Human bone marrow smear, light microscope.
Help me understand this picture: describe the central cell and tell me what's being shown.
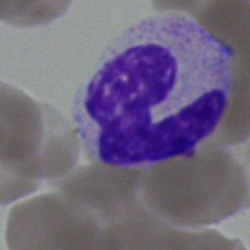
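Nuclear shape first: bent into a C, or a horseshoe. Its open side faces the right of the cell. Chromatin next: dense and dark purple, broken by small paler patches. Then the cytoplasm, which holds fine purple granules. Last, the name: band neutrophil.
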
